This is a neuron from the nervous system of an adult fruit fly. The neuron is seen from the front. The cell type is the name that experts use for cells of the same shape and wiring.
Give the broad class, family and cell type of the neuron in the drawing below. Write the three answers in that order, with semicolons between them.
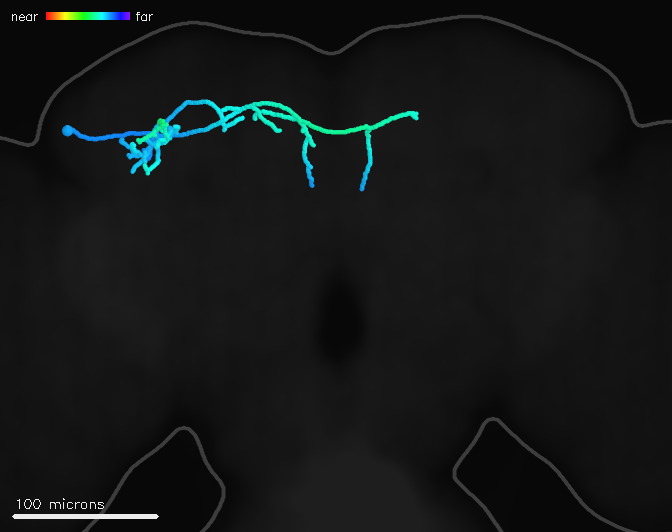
central-brain intrinsic neuron; hemilineage LHp2; LHPV6f1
